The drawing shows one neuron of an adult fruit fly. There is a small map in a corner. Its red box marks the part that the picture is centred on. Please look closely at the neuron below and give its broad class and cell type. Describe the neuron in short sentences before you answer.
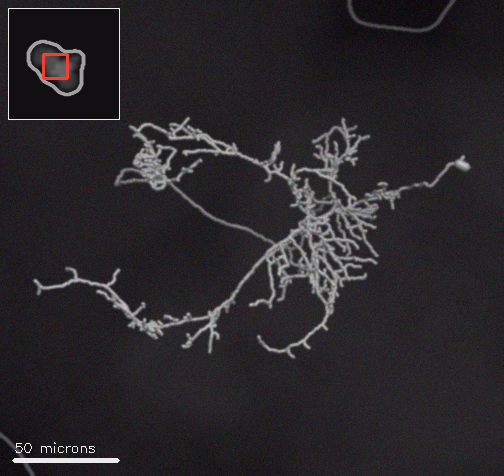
From left to right in the picture it spans about 200 microns. Dozens of branch ends can be seen. Its broad class is central-brain intrinsic neuron. It is of cell type PS231.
